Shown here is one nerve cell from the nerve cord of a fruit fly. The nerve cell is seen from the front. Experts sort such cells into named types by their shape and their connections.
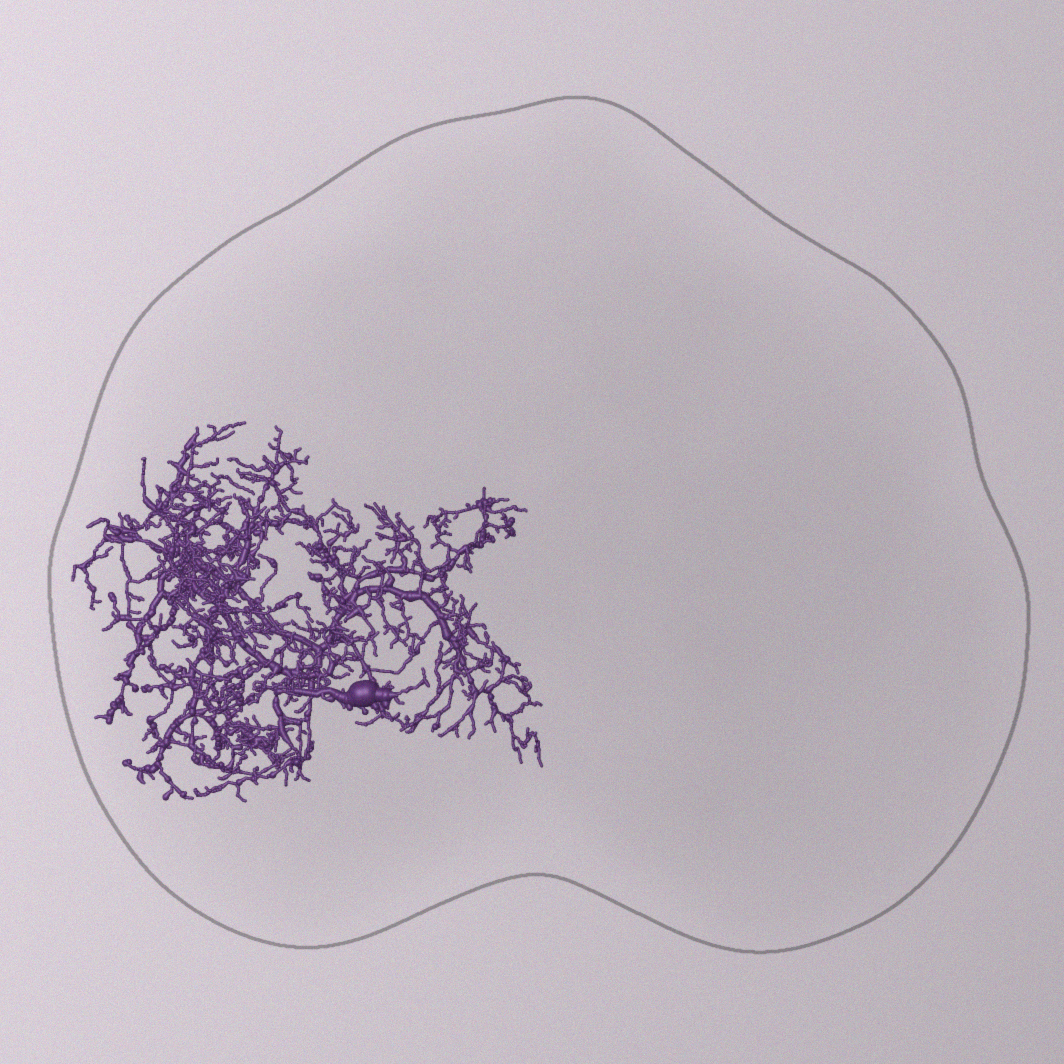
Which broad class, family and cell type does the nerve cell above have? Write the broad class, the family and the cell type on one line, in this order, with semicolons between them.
nerve-cord intrinsic neuron; hemilineage 13A; IN13A006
